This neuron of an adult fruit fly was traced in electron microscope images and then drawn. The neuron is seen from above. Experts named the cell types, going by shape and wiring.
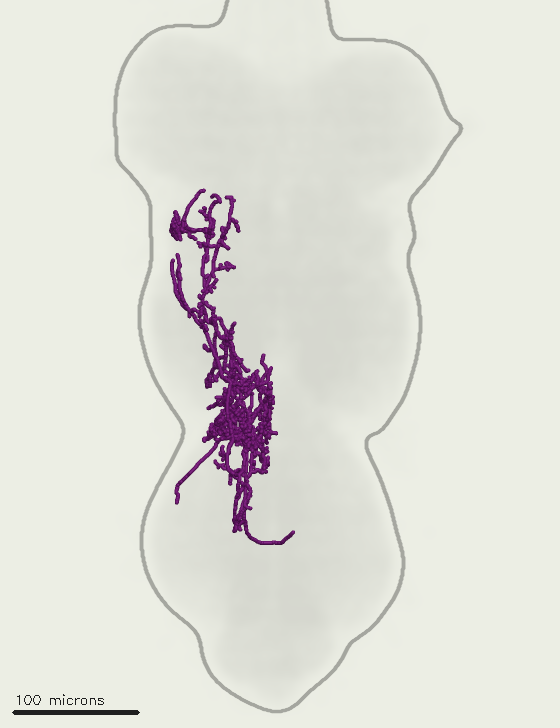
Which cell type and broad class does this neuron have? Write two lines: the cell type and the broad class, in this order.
INXXX119
nerve-cord intrinsic neuron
